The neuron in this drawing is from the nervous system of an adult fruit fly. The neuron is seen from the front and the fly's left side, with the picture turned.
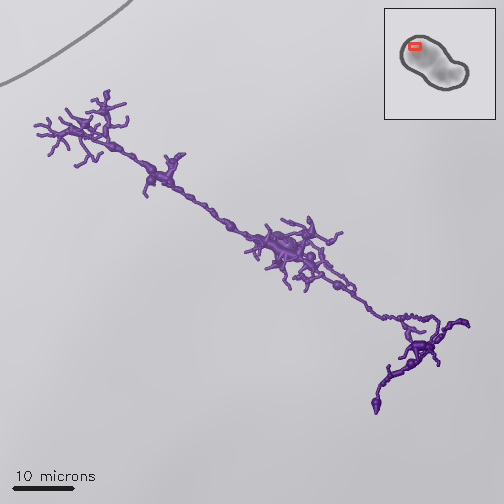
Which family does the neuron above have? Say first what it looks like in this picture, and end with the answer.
By the scale bar it is about 75 microns wide in this view. Dozens of branch ends can be seen. It is an optic-lobe intrinsic neuron. Its family is T.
